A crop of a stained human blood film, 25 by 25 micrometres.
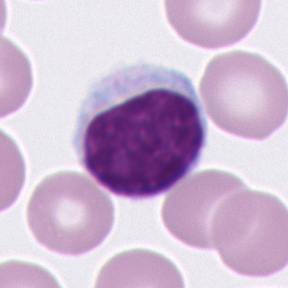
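Typical lymphocyte, the nucleated cell at the centre of a stained smear of peripheral blood. The cell is about 12 micrometres across; its oval nucleus, about 11 by 9 micrometres, fills about 70% of the cell's area and sits off-centre toward the lower right. Chromatin dark purple and coarsely clumped. The pale blue cytoplasm lies mostly as a crescent along the upper left side of the nucleus.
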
